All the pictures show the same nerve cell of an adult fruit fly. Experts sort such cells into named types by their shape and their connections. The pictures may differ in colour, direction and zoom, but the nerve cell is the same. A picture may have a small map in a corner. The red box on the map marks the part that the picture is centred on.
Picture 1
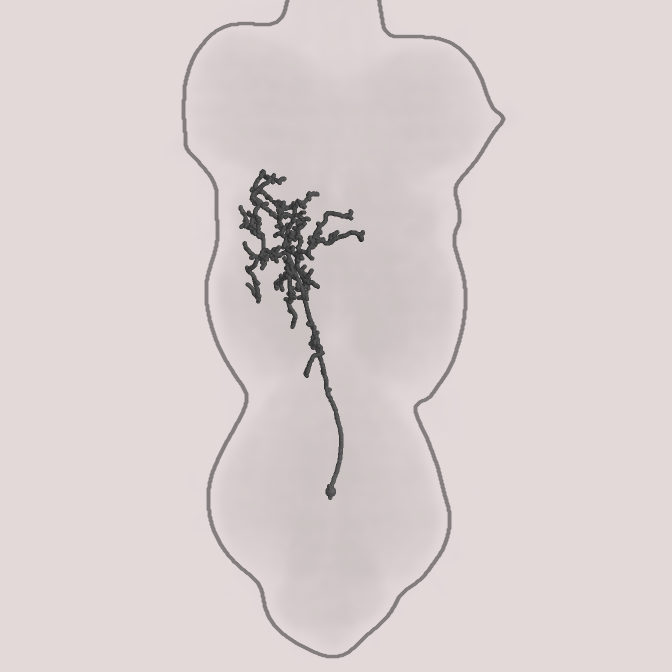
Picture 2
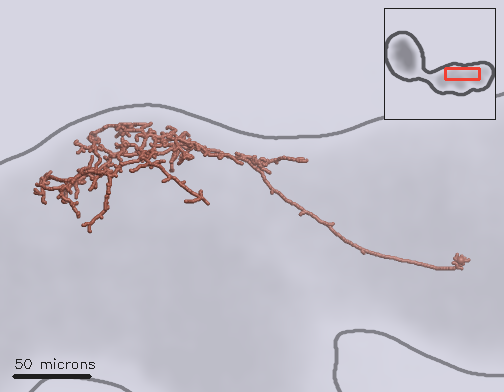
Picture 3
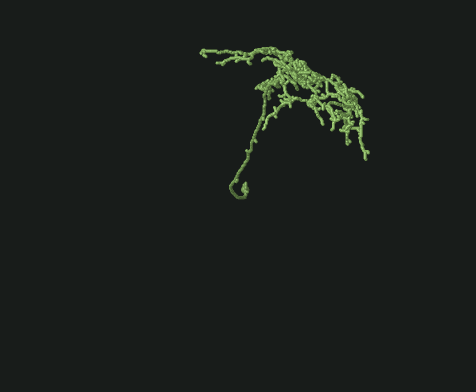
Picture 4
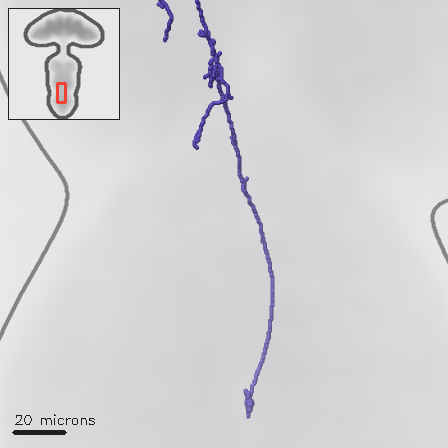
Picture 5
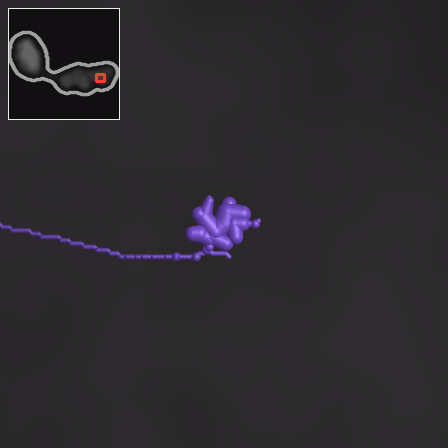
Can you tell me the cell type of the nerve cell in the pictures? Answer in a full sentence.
The cell type is IN06B052.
